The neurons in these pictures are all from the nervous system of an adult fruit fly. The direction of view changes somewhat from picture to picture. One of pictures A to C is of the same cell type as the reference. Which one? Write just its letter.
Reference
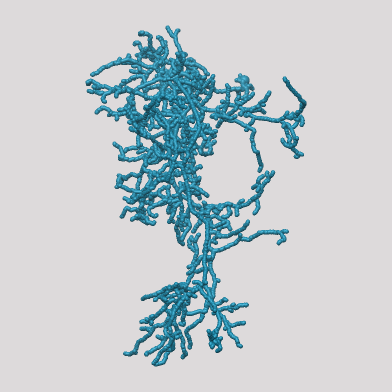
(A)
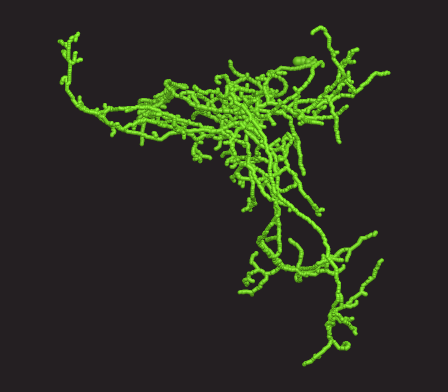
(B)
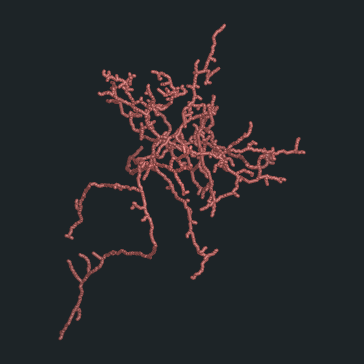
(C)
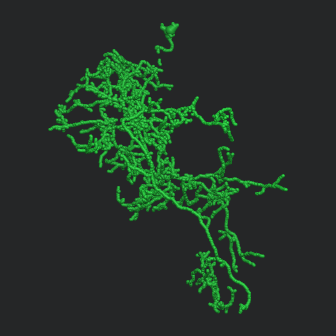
C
